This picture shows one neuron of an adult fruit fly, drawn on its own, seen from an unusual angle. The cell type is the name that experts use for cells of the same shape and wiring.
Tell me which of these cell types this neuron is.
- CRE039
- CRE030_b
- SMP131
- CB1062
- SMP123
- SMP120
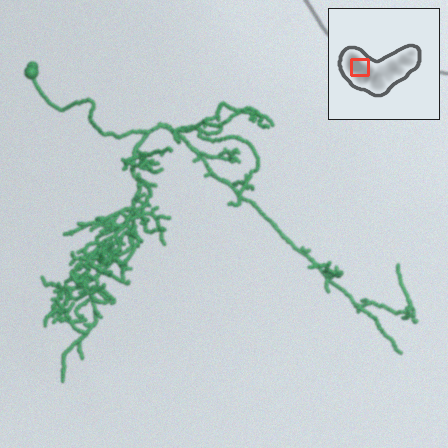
SMP123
